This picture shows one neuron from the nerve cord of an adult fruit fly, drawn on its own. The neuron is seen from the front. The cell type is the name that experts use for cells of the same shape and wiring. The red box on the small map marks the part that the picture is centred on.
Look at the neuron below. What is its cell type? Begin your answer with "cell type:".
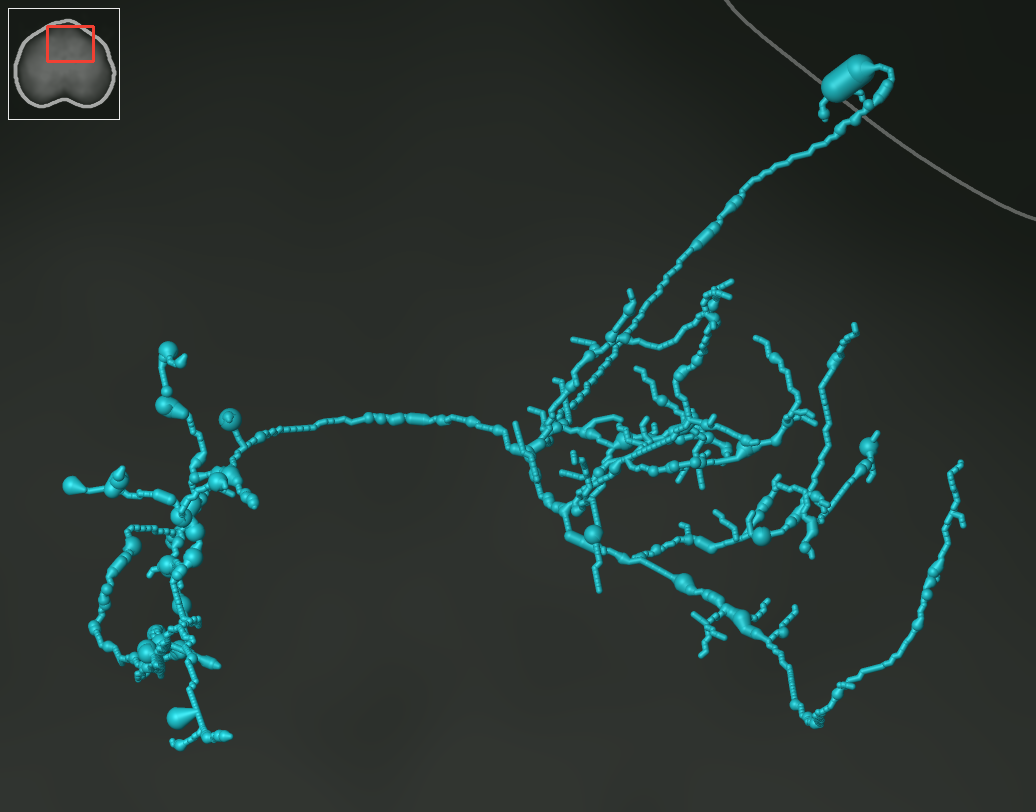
cell type: IN07B100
